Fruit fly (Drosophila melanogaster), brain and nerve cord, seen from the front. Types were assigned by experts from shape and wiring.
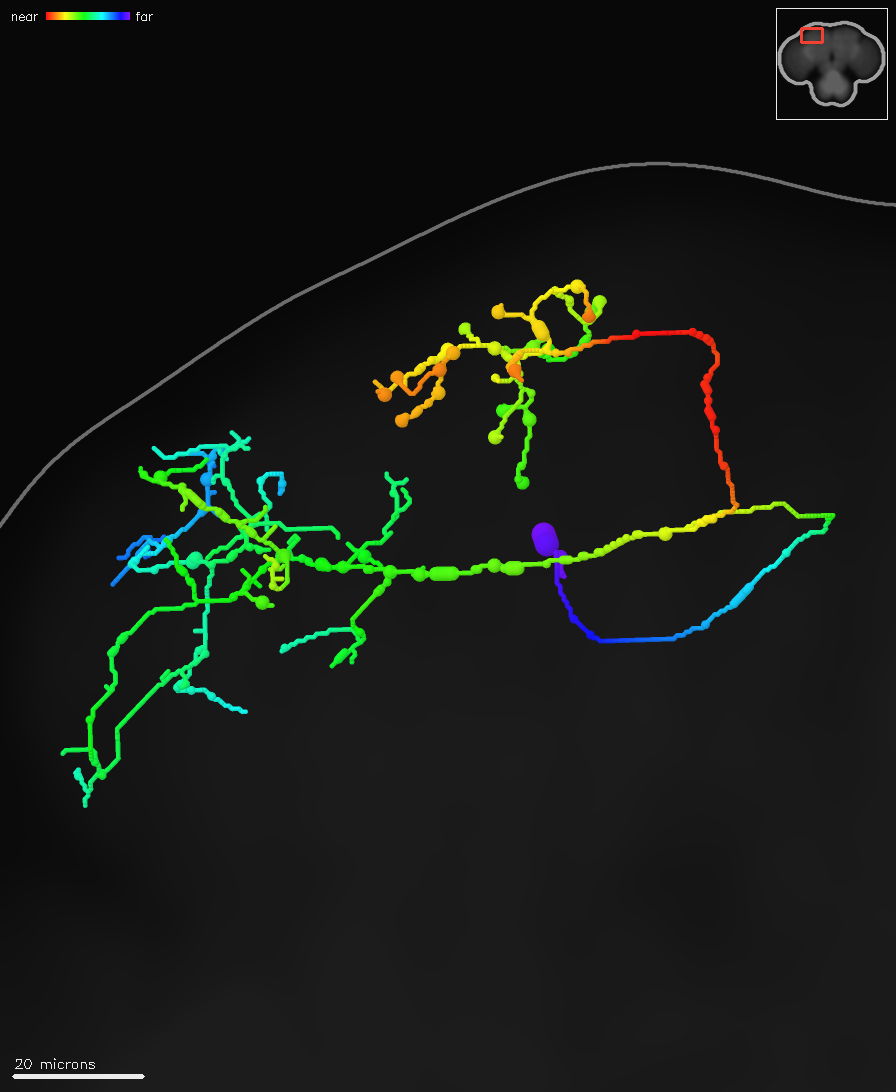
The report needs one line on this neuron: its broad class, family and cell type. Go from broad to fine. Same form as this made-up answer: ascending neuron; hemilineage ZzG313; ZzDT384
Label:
central-brain intrinsic neuron; hemilineage DL1_dorsal; LHPV5c1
